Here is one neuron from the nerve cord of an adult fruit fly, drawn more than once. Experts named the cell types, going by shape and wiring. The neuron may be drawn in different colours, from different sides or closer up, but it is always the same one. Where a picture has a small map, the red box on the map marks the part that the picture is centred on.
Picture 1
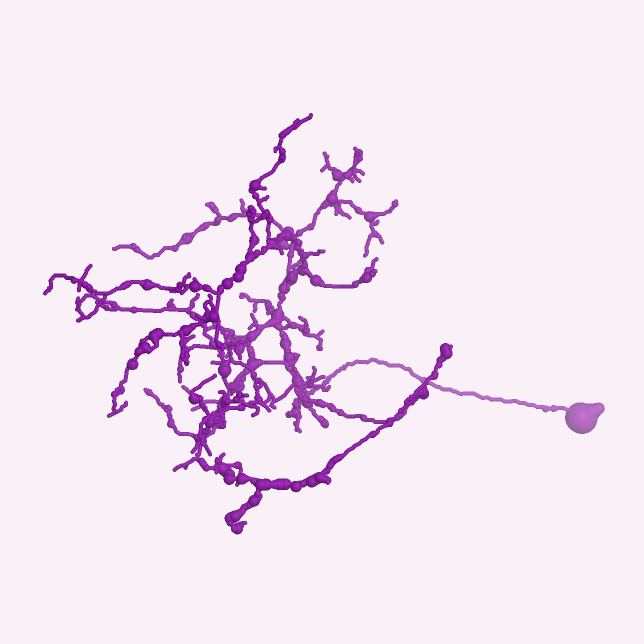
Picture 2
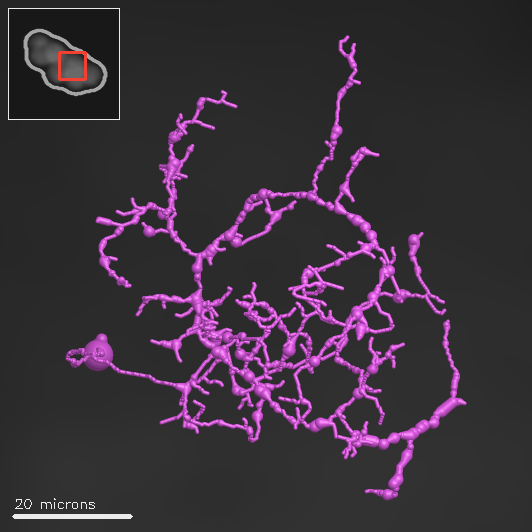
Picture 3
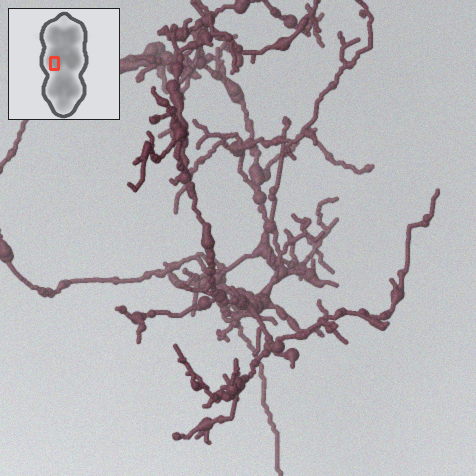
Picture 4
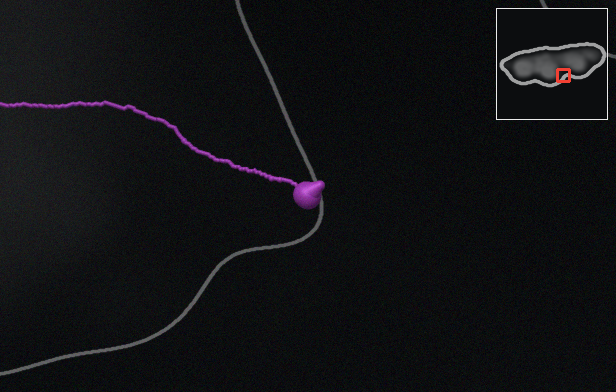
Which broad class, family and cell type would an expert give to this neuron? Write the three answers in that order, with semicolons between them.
nerve-cord intrinsic neuron; hemilineage 20A.22A; IN20A.22A024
